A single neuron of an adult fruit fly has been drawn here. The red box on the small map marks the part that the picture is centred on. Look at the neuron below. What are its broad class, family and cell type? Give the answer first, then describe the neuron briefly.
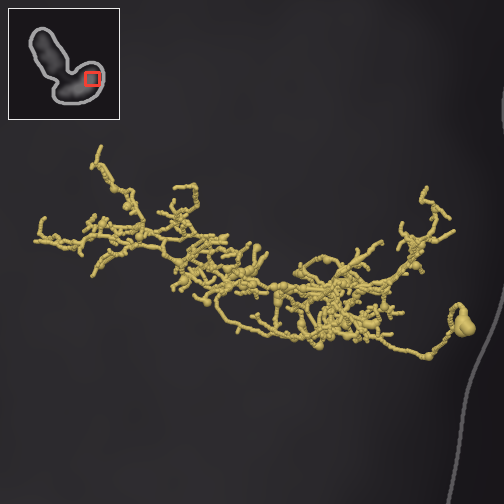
Its broad class is central-brain intrinsic neuron. Its family is hemilineage SLPad1_anterior. It is of cell type CB2285. It is in the brain and does not reach the nerve cord. The picture shows dozens of branch ends.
